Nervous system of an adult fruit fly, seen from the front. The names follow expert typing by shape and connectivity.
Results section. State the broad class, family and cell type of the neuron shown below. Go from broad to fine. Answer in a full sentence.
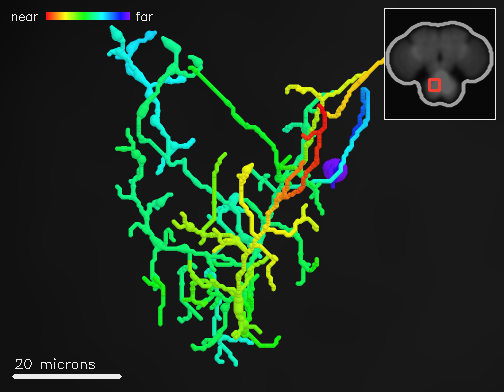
A nerve-cord intrinsic neuron of hemilineage 20A.22A, type IN20A.22A073.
